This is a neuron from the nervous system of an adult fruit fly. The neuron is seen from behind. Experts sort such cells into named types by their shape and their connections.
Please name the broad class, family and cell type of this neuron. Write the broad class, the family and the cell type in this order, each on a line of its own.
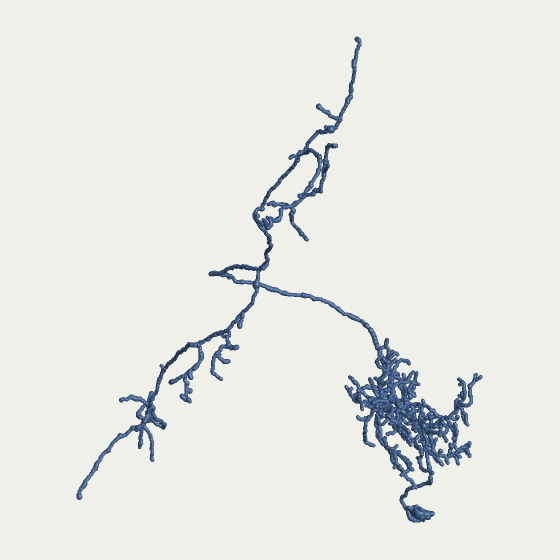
nerve-cord intrinsic neuron
hemilineage 07B
IN07B028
